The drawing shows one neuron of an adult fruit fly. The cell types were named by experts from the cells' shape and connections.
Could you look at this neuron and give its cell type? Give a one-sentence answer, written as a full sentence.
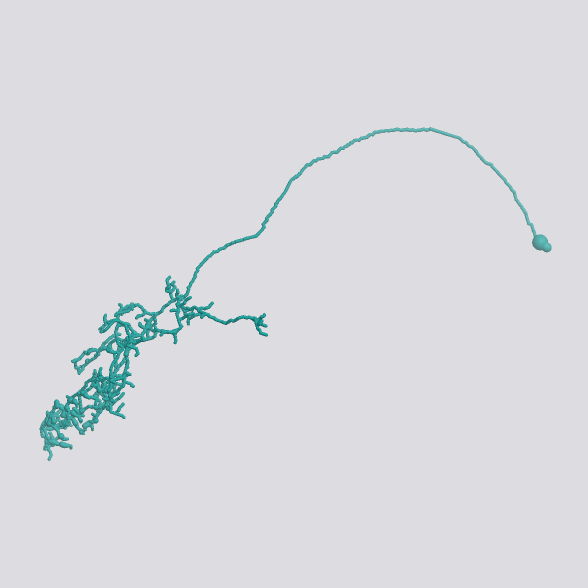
Within the cell type SLP347 sits this neuron.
